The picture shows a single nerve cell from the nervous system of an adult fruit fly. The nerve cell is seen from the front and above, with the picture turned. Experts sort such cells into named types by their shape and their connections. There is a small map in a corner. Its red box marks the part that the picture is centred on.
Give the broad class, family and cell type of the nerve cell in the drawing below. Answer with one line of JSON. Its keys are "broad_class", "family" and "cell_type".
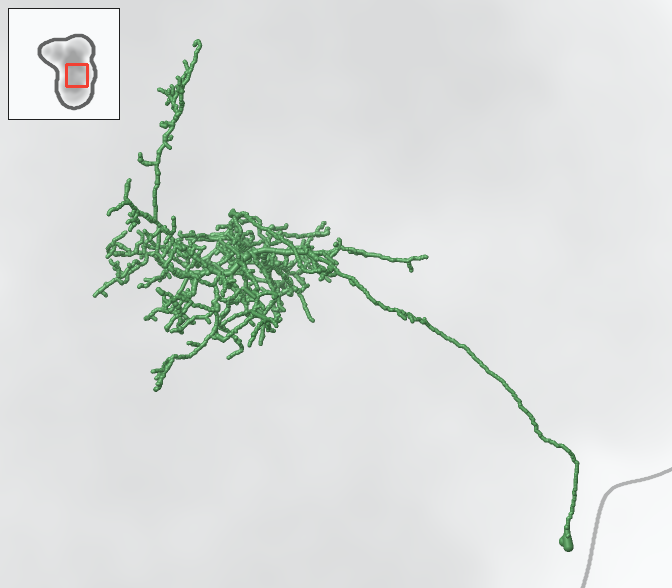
{"broad_class": "central-brain intrinsic neuron", "family": "hemilineage VESa1", "cell_type": "PS356"}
